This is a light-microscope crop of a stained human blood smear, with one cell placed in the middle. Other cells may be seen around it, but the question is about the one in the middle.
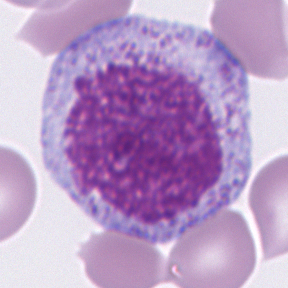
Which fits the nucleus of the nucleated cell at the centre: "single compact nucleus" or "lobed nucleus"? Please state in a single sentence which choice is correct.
What the cell contains is a single compact round, oval or kidney-shaped nucleus.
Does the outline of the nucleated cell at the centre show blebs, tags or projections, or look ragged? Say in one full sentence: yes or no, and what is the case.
No, by its outline the cell is smooth and even.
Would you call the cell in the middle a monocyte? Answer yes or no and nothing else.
no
